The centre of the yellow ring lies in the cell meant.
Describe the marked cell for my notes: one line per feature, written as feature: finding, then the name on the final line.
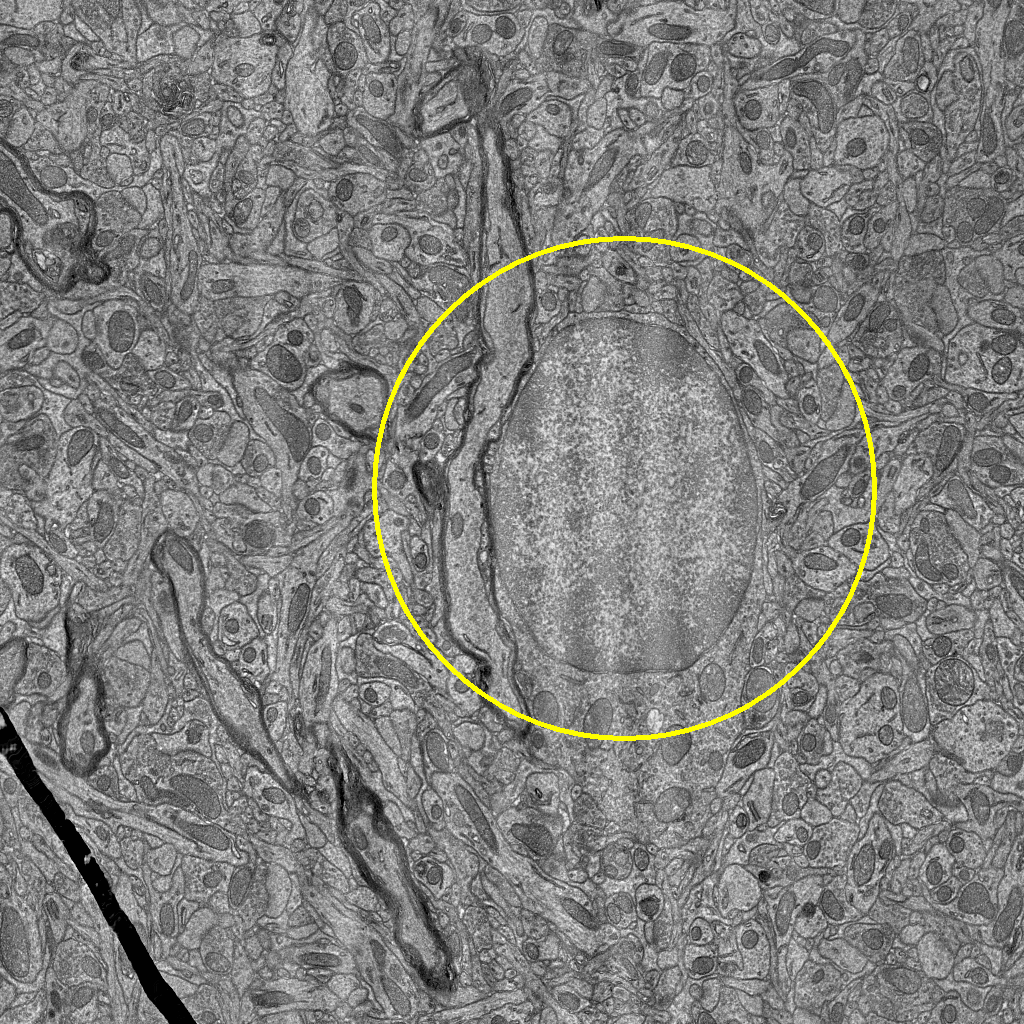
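Shape: big oval, taller than it is wide
Position: whole outline inside the ring
Chromatin: fine-grained, fairly even, no thick dark band at the envelope
Cytoplasm: a few oval mitochondria just below the nucleus
Name: oligodendrocyte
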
